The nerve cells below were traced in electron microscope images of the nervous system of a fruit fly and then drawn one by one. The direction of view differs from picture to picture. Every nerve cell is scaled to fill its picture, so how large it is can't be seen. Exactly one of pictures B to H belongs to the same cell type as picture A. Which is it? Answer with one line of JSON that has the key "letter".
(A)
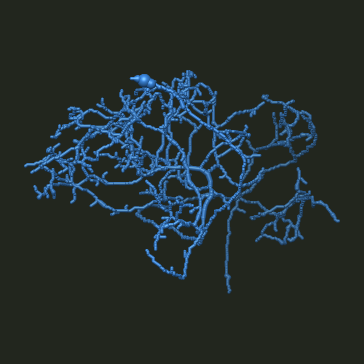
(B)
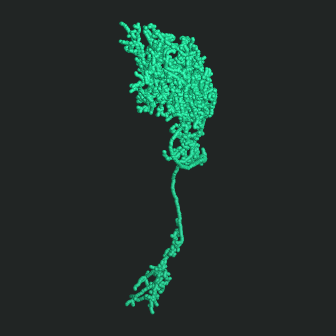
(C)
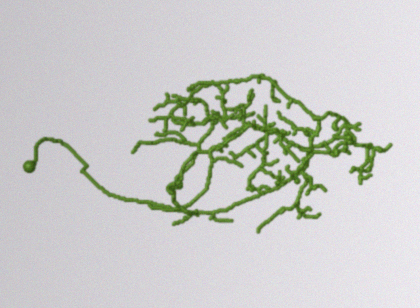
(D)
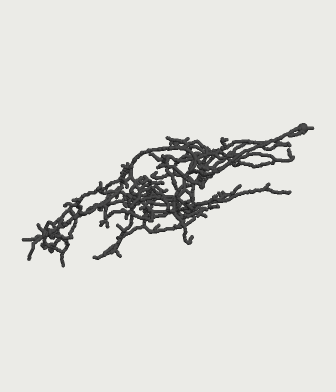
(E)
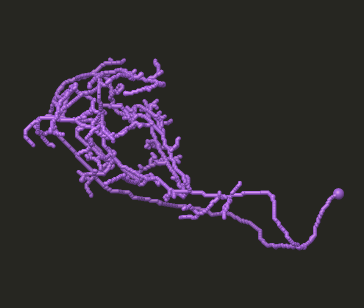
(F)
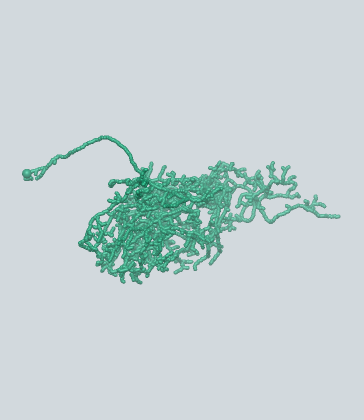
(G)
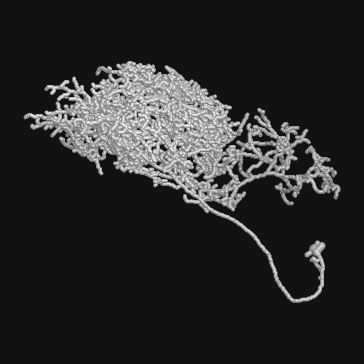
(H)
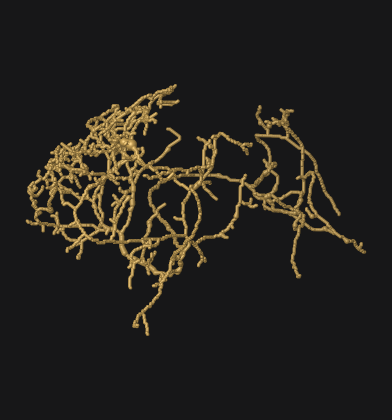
{"letter": "H"}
